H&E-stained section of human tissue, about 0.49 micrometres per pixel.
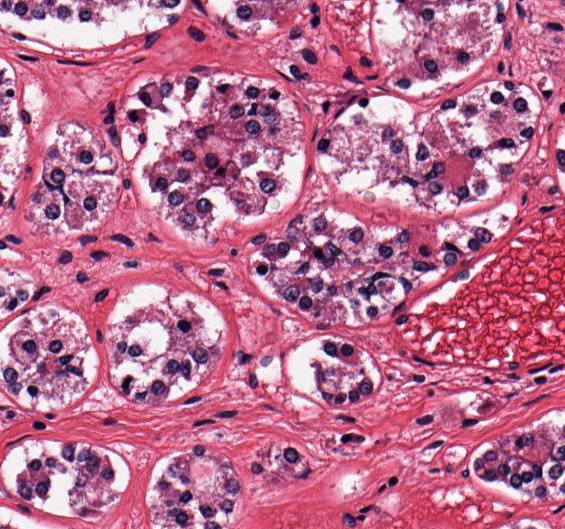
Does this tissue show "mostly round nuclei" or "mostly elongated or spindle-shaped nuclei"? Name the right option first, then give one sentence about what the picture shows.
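Mostly round nuclei. The nuclei of the nest cells are round, dark and fairly uniform in size.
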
